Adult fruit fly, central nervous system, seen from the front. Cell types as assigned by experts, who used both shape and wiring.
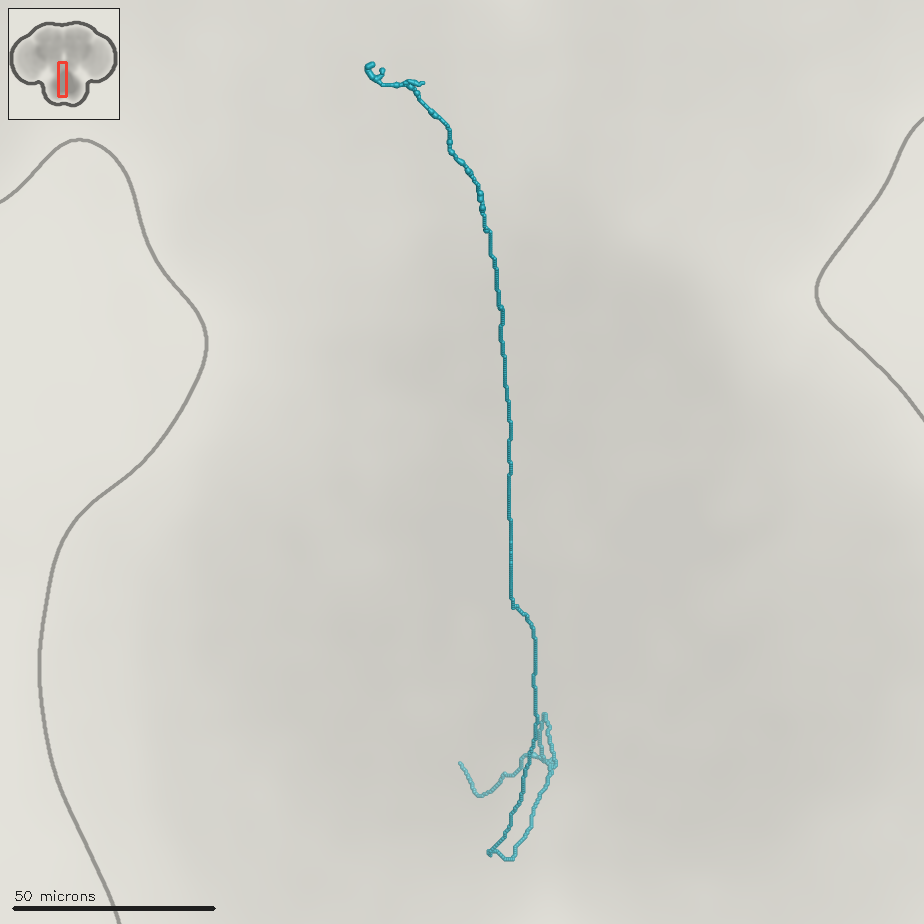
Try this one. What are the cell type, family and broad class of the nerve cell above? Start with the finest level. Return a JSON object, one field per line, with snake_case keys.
{
 "cell_type": "LgAG1",
 "family": "class gustatory",
 "broad_class": "sensory neuron ascending to the brain"
}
